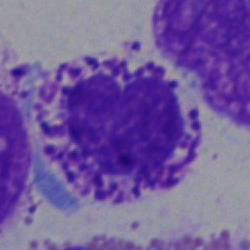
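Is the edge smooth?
Not quite: the cell is roughly round, but granules give it a bumpy edge.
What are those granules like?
Coarse and dark purple, crowded in a ring around the edge of the nucleus.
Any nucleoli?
None that I can see.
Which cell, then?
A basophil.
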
